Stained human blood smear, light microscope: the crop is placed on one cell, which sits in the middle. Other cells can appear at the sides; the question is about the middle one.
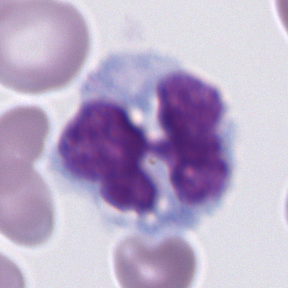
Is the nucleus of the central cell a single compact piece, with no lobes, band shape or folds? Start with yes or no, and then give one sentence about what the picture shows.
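No. The nucleus forms two large lobes lying side by side, left and right.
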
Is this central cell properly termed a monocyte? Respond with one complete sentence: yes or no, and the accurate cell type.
Yes, the identification of the central cell as a monocyte is correct.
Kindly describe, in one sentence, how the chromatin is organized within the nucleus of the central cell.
The chromatin of this one is coarsely clumped.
